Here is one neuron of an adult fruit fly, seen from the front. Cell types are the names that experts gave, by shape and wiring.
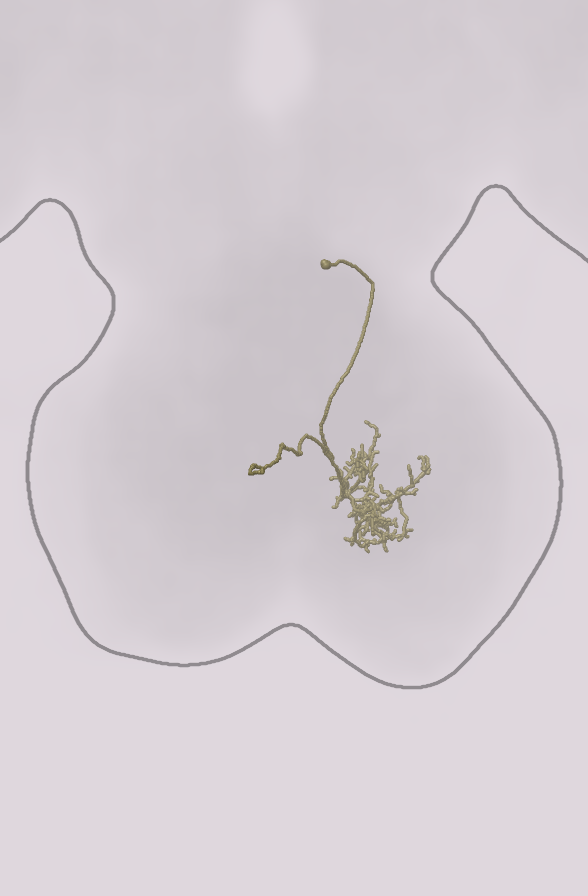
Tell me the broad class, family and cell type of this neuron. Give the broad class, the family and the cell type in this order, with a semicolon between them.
nerve-cord intrinsic neuron; hemilineage 23B; IN23B070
